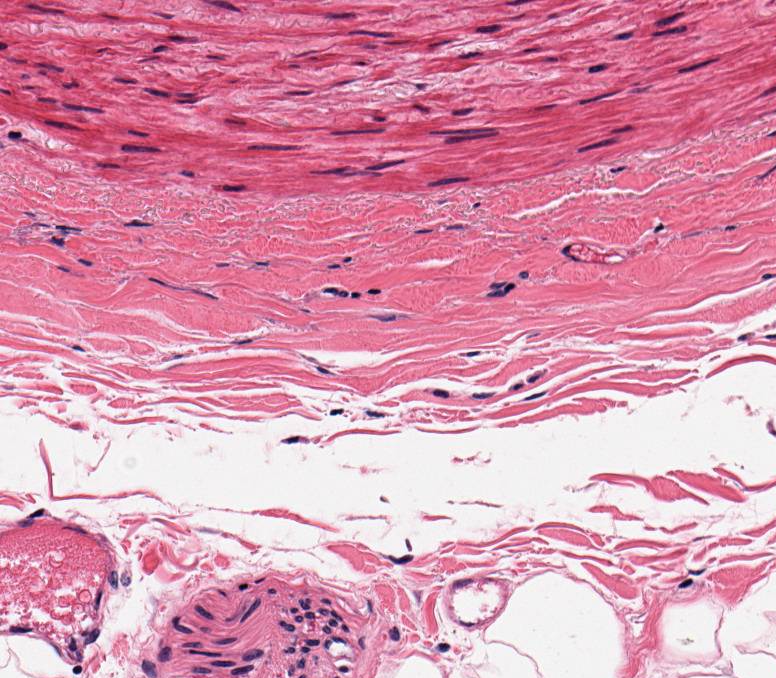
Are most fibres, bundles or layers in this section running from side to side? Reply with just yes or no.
Yes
